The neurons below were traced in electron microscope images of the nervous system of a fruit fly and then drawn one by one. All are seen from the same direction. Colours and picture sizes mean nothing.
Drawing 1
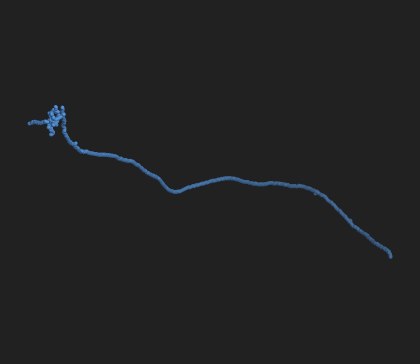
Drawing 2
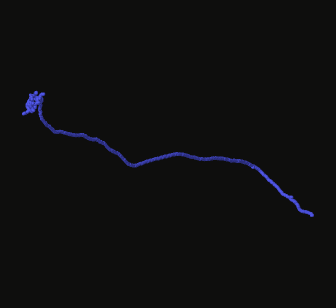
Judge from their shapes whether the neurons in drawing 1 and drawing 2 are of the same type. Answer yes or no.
yes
